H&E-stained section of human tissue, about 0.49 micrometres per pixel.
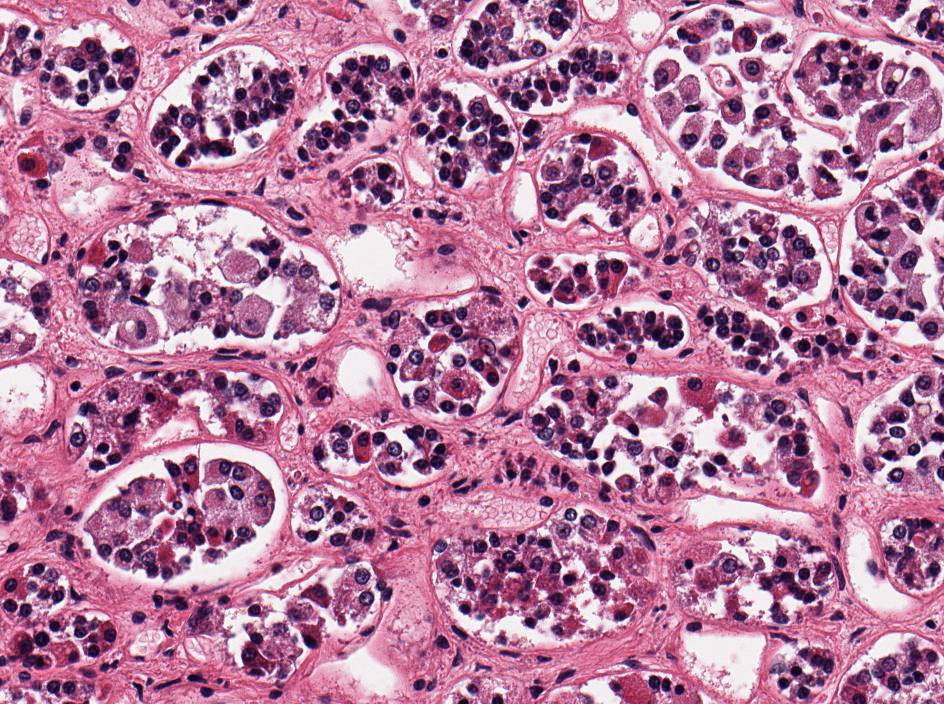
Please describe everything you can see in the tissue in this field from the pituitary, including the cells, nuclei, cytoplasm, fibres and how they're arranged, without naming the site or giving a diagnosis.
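Closely packed rounded to oval units, split by narrow bands of stroma, fill the whole field. Their cells lie loosely, in disarray, with clear spaces and no orderly layered lining. Many small cells have dark round nuclei; fewer larger ones have round, paler nuclei and ample pink cytoplasm. Scattered cells stand out with intensely red, dense cytoplasm.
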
